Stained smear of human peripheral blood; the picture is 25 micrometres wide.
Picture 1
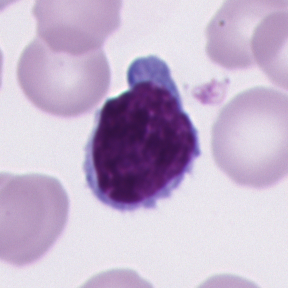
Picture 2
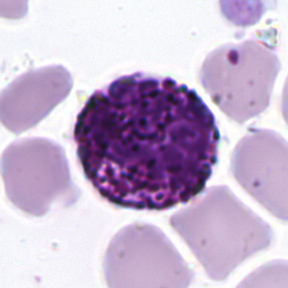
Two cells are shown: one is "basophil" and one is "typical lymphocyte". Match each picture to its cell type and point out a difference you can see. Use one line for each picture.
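Picture 1: typical lymphocyte. The cytoplasm shows no visible granules.
Picture 2: basophil. Granules are scattered over the whole cell, right out to its edge.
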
